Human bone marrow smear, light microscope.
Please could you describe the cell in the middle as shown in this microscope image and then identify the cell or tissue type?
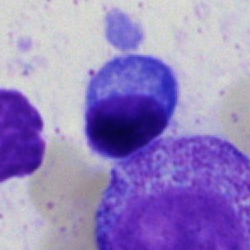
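Chromatin here is dense and very dark, and I don't see any nucleoli in the nucleus. Just above the nucleus there's a paler zone in the cytoplasm. No granules in that cytoplasm either. You're looking at a plasma cell.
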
